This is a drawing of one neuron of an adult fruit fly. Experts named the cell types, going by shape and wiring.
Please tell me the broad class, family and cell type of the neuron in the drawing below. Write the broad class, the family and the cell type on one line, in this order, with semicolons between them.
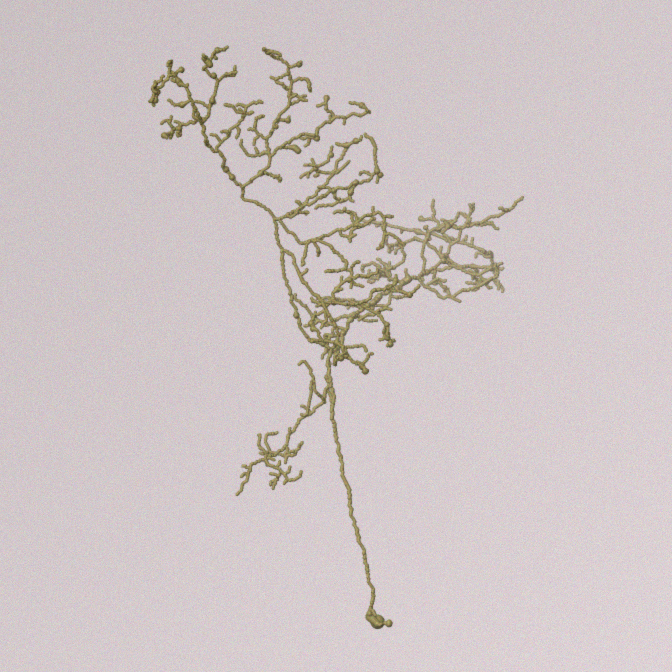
central-brain intrinsic neuron; hemilineage AOTUv4_ventral; FB6U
